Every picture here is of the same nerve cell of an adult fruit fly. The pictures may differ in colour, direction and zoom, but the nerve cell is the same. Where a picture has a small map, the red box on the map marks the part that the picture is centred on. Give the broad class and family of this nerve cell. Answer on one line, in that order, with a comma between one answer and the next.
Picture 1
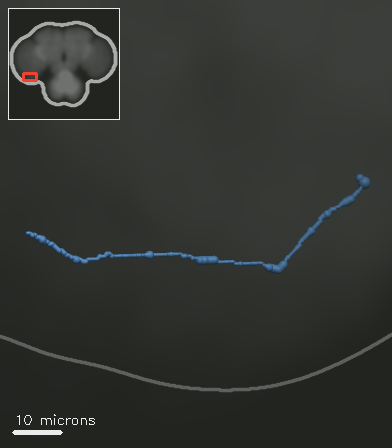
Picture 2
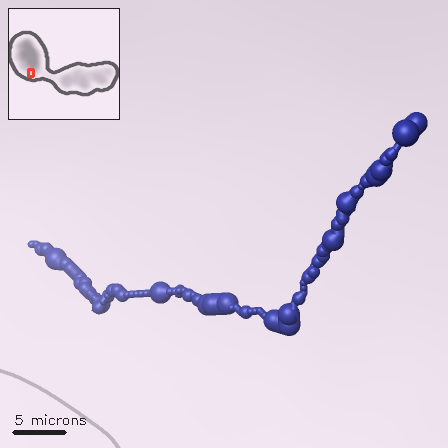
photoreceptor or other optic-lobe sensory neuron, class visual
